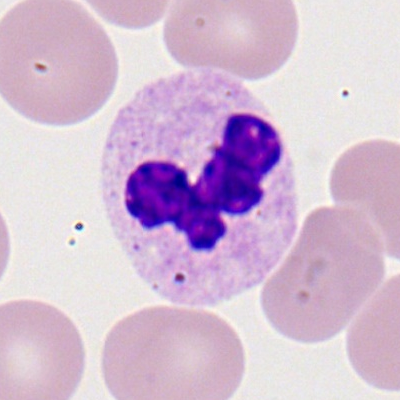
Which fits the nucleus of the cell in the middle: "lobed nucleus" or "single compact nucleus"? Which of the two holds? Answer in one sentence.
What the nucleus of this cell shows is division into segments.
